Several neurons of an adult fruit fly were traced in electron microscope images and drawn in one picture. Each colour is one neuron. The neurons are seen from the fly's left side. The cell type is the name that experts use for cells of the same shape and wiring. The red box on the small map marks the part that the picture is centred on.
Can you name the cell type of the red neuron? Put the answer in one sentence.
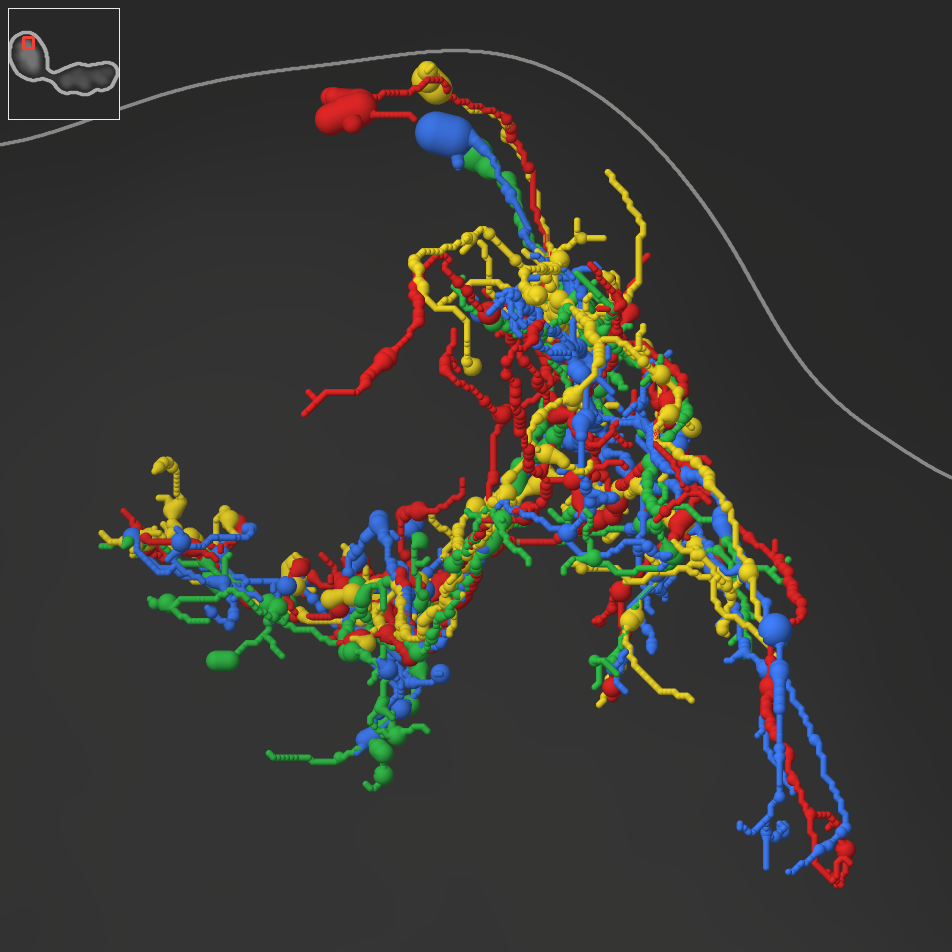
The cell type is SLP402_a.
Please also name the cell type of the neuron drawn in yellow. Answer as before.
The cell type is SLP402_b.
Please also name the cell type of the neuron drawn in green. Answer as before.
The cell type is SMP426.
